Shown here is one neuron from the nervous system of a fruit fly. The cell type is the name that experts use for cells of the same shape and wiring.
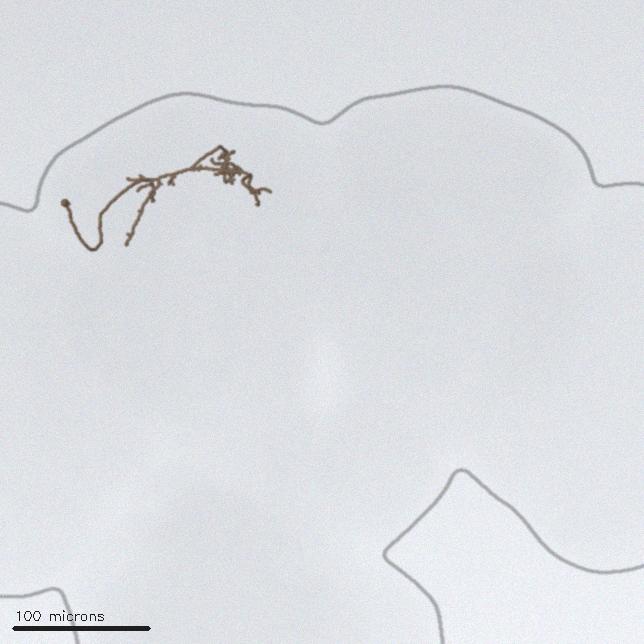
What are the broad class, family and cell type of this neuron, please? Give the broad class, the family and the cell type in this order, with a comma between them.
central-brain intrinsic neuron, hemilineage SIPa1_ventral, CB2262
